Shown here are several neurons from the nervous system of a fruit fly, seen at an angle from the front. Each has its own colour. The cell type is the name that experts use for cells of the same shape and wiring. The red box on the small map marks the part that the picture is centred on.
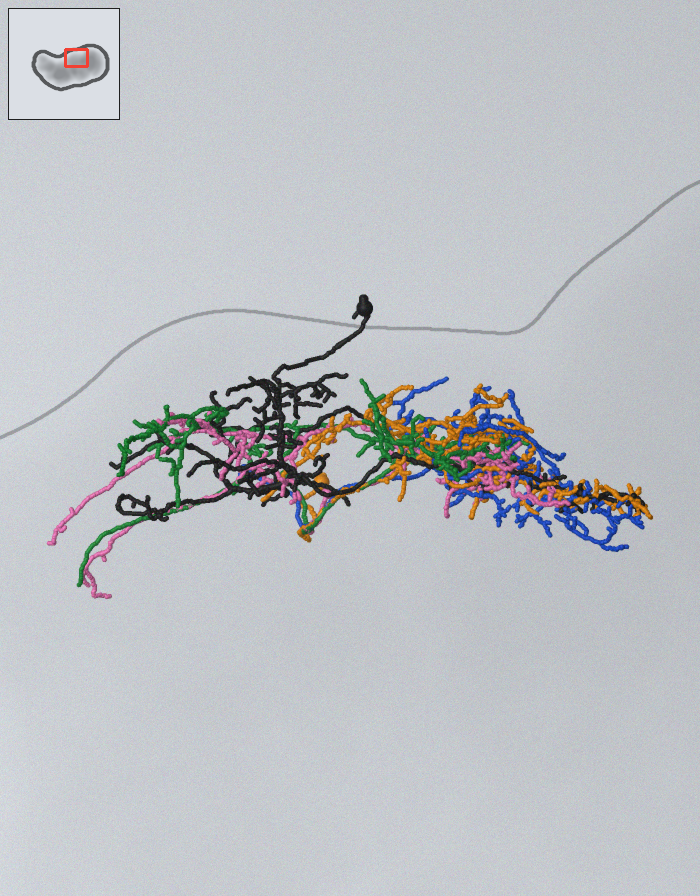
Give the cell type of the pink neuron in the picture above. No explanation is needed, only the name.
SMP416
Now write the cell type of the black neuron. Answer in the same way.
SMP345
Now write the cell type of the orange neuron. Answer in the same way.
SMP402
